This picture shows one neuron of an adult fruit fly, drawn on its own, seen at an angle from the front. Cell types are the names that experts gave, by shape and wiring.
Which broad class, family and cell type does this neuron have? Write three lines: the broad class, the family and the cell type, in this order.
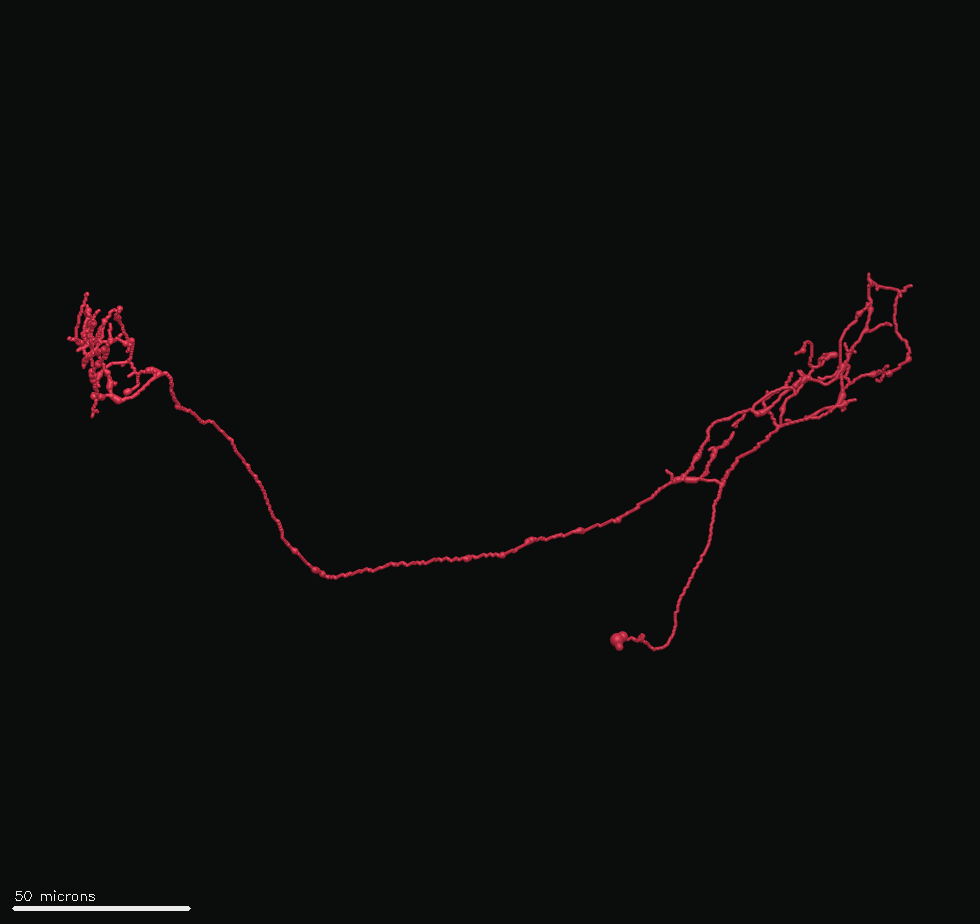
ascending neuron
hemilineage 16B
AN16B078_c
